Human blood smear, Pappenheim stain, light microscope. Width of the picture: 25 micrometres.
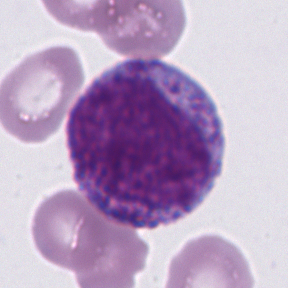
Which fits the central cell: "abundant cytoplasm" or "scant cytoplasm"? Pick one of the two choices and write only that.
Scant cytoplasm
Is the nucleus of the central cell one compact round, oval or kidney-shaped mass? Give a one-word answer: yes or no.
Yes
